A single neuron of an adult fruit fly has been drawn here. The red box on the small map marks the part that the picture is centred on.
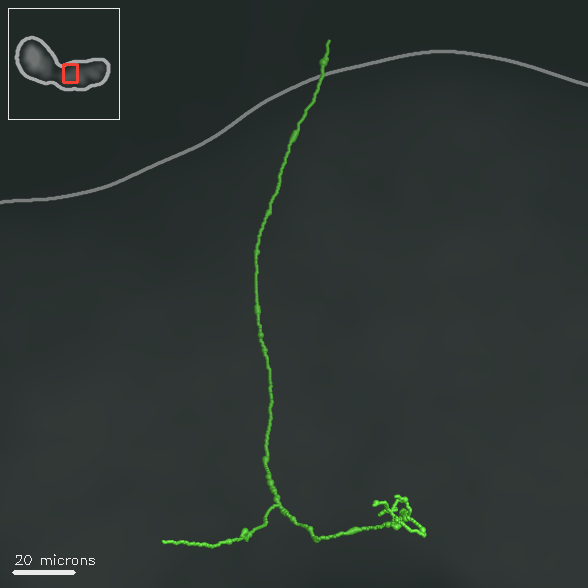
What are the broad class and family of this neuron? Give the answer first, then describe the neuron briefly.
It is a sensory neuron entering the nerve cord. Its family is called class mechanosensory tactile. By the scale bar it is about 170 microns tall in this view. It has a dozen or fewer branch ends.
